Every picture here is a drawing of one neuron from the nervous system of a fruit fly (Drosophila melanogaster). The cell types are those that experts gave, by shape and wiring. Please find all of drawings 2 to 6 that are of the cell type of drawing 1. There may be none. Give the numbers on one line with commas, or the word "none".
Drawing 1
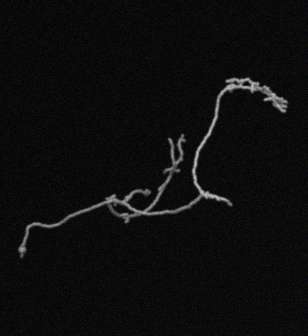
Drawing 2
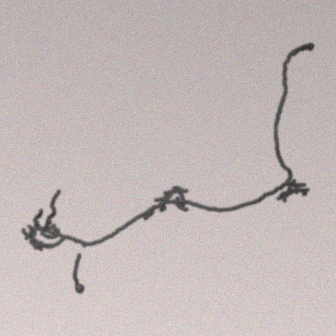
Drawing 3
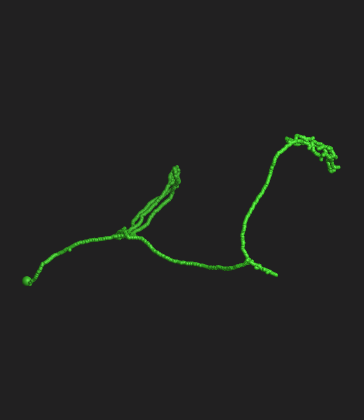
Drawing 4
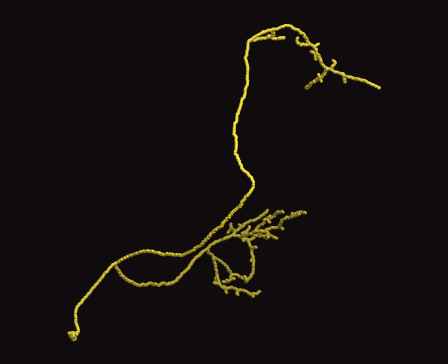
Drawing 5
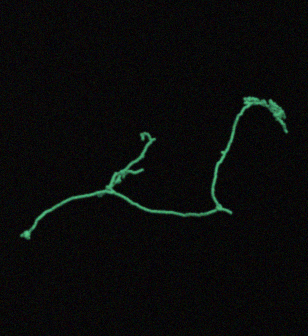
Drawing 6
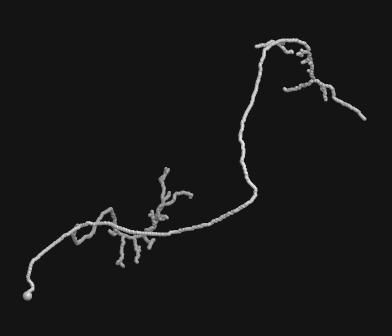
3, 5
